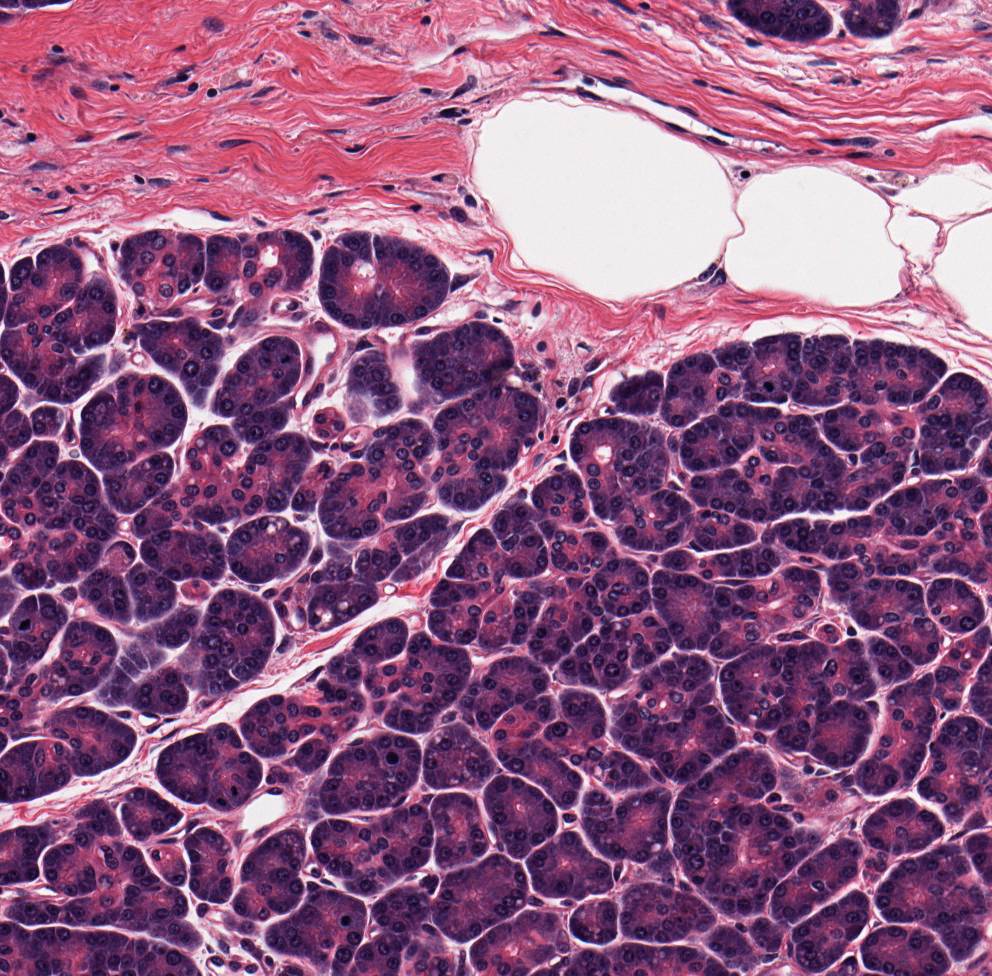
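Pancreas, H&E. Densely packed glandular tissue fills the lower two-thirds, I notice, with a band of pink connective tissue across the top. The acinar cells look pyramidal, their round nuclei sitting toward each cell's base; the cytoplasm is deep purple basally and turns pinker toward the apex. Up top, the connective tissue is wavy pink collagen running roughly horizontally, with scattered elongated nuclei.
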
